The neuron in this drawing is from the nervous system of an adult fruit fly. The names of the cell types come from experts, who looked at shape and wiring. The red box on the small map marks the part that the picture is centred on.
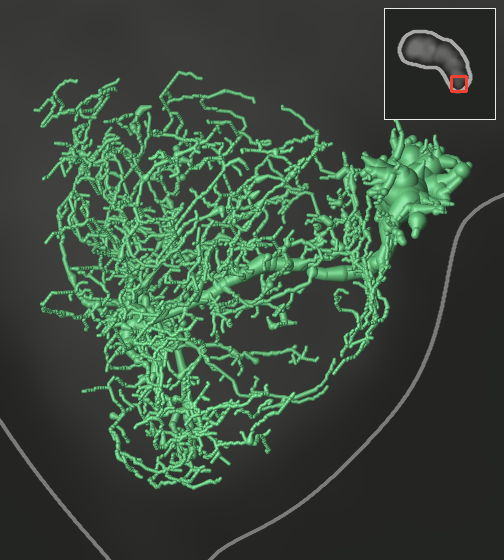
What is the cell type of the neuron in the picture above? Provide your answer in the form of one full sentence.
Under cell type classification, the neuron is EN00B004.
